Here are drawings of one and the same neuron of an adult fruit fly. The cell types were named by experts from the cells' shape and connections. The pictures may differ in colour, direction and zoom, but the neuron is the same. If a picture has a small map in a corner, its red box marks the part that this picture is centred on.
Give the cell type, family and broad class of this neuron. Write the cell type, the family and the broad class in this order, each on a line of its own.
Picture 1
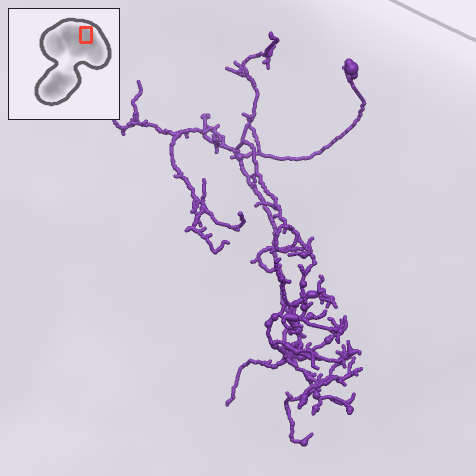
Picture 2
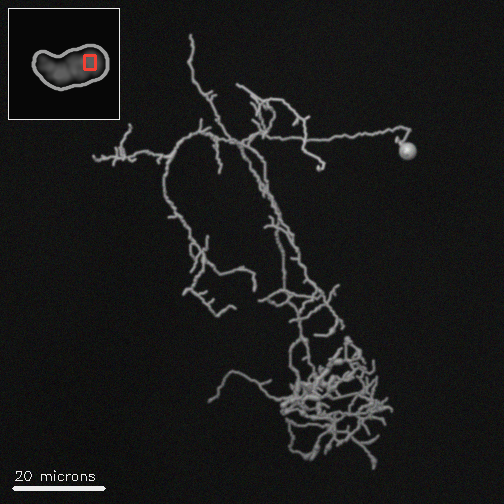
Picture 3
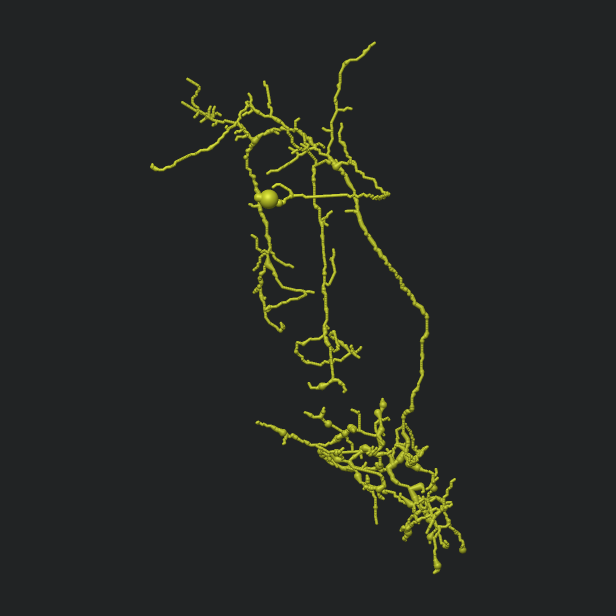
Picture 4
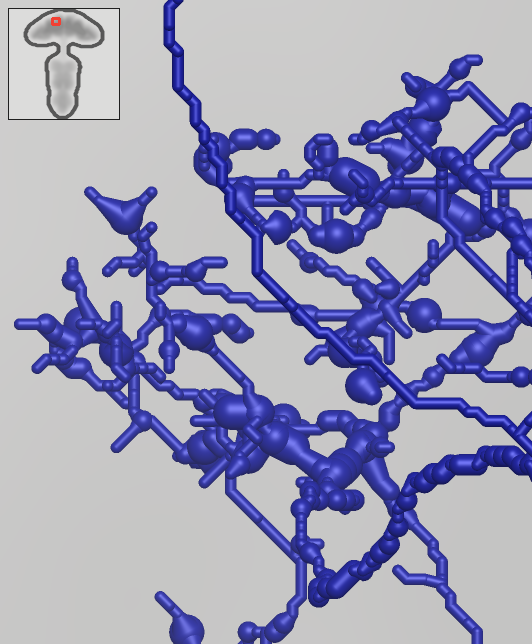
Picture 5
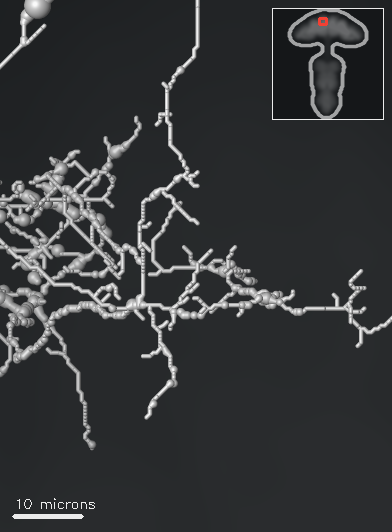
LAL035
hemilineage CREa2_ventral
central-brain intrinsic neuron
